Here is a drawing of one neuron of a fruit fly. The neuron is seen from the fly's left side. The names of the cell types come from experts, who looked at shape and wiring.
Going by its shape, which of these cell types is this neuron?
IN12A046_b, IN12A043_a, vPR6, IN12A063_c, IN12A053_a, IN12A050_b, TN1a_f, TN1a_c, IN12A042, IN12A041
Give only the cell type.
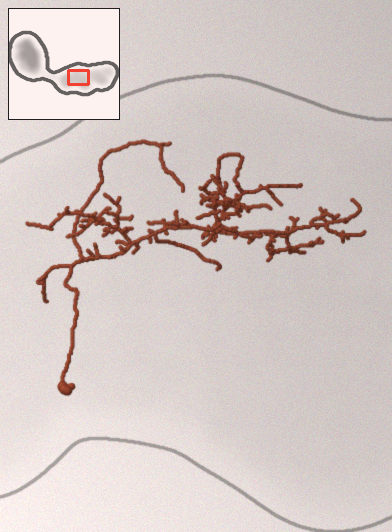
IN12A050_b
